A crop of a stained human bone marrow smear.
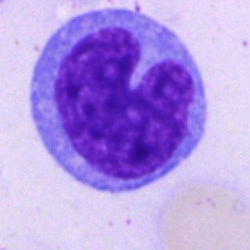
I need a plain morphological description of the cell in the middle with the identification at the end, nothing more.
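The nucleus is kidney-shaped, with a deep notch cutting in from the top, and it fills most of the cell. Its chromatin is dark purple and patchy, with darker clumps among lighter areas. The rim of cytoplasm is widest on the left side of the cell. The cell is a monocyte.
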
